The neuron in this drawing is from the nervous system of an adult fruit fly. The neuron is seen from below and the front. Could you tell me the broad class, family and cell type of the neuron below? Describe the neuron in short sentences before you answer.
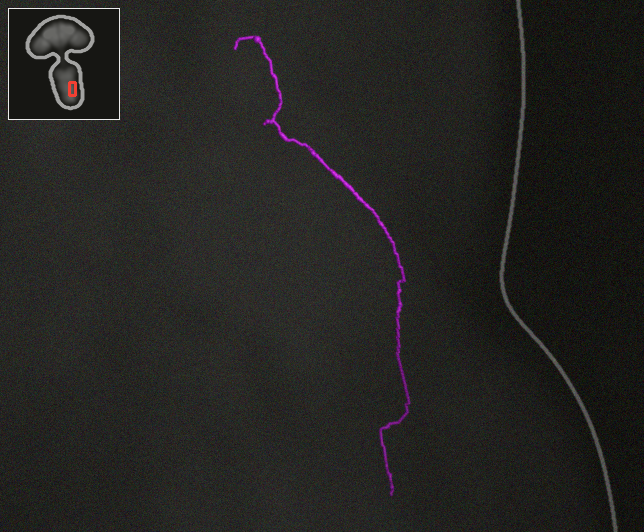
It is in the nerve cord and does not reach the brain. The drawing shows no cell body. There are a dozen or fewer branch ends. Its broad class is sensory neuron entering the nerve cord. The name of its family is class mechanosensory tactile. The cell type is SNta42.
